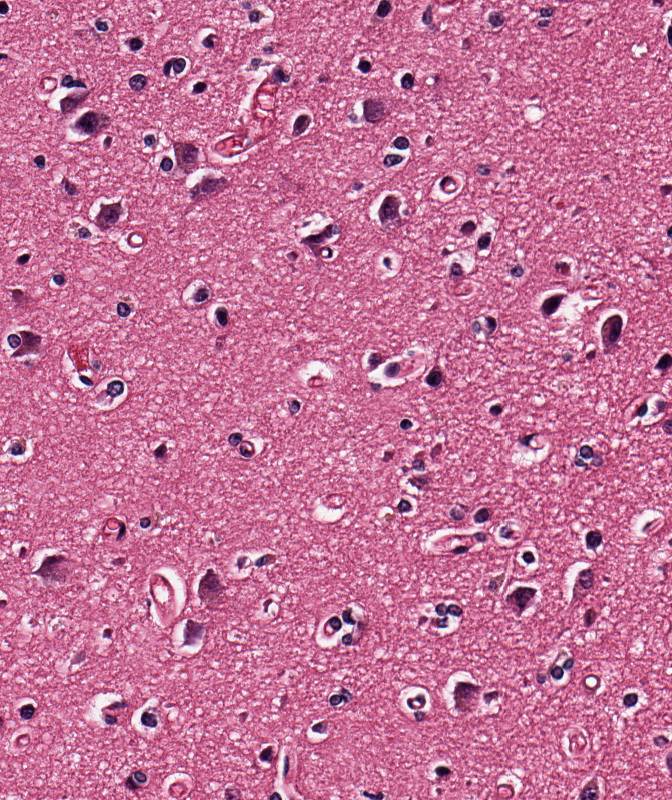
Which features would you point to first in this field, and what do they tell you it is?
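Cerebral cortex, I'd say. Everywhere I look there's a finely granular pink fibrillary background, cells scattered singly through it, and no epithelium, glands, tubules or follicles. Among the small nuclei sit larger angular cell bodies with pink cytoplasm.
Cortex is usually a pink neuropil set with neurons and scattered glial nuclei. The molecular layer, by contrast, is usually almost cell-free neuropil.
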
